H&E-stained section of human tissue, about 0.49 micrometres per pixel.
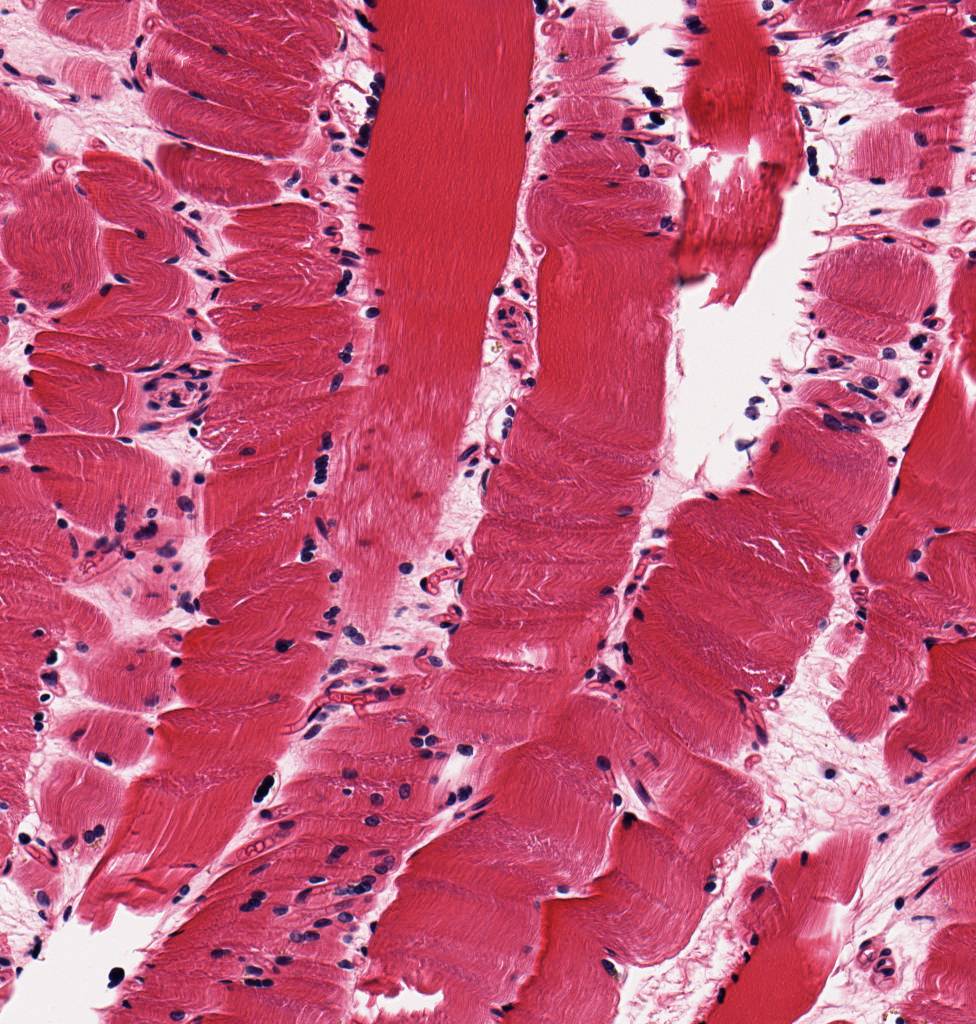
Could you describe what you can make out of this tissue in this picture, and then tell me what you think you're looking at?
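Long, deeply eosinophilic muscle fibres run roughly top to bottom across the whole field. Dark, flattened nuclei lie along the fibre edges rather than centrally. Many fibres show wavy folds or bands across their width. Pale, loose, wispy connective tissue separates the fibres. The tissue is skeletal muscle.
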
